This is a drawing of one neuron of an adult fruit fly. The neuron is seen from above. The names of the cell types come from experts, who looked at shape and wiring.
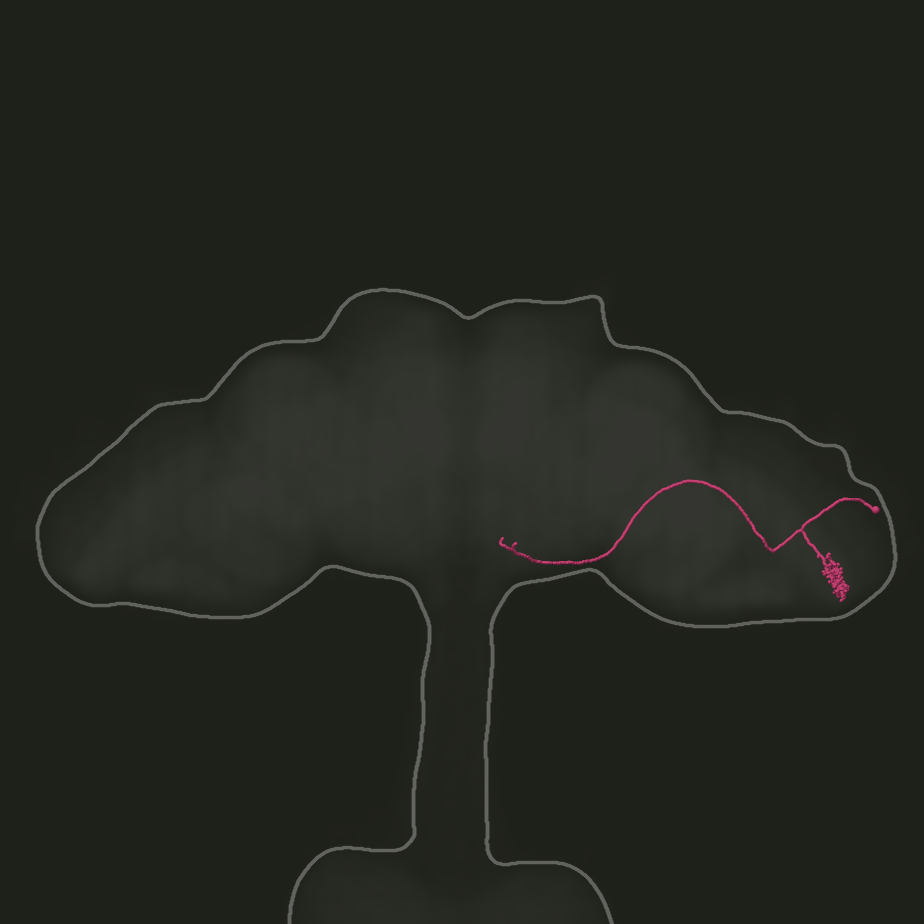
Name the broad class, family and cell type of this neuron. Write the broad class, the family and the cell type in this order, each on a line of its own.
visual projection neuron
MeVP
MeVP6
